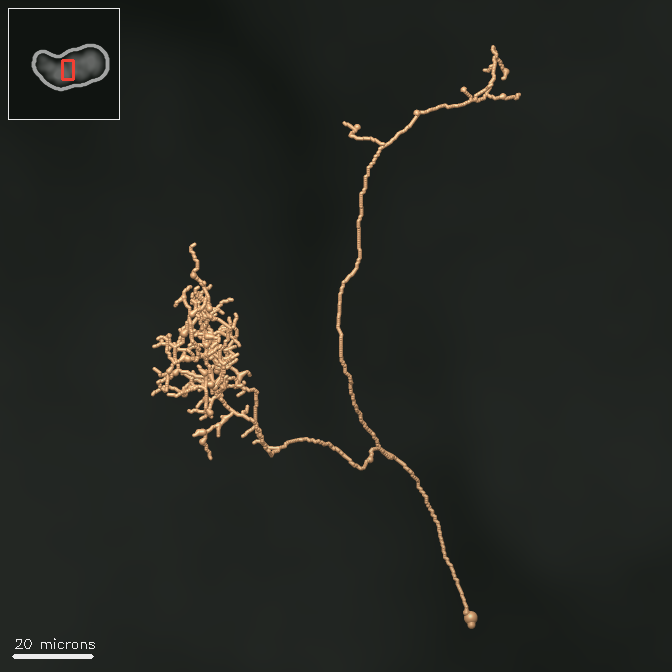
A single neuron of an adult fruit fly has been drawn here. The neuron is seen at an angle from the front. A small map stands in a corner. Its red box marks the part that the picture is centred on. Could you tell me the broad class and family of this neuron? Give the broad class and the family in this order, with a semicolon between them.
visual projection neuron; LoVP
